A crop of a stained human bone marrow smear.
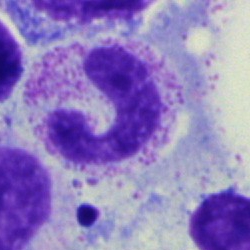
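Band neutrophil. Roughly round in outline, the cell holds a nucleus that is a single unbroken band curved into a horseshoe shape. The nuclear chromatin is dark purple and condensed, and no nucleoli are visible.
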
